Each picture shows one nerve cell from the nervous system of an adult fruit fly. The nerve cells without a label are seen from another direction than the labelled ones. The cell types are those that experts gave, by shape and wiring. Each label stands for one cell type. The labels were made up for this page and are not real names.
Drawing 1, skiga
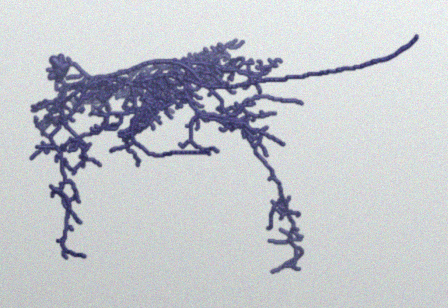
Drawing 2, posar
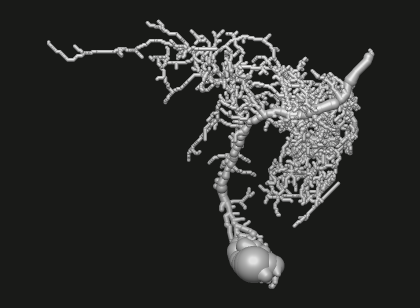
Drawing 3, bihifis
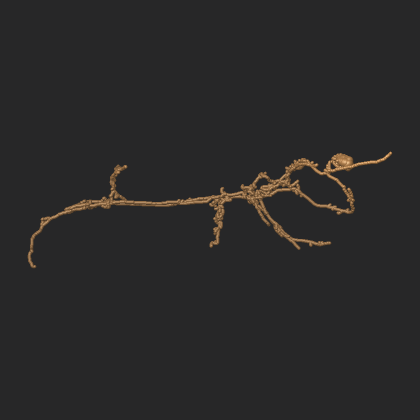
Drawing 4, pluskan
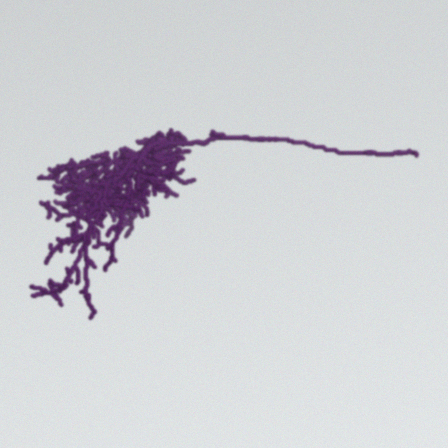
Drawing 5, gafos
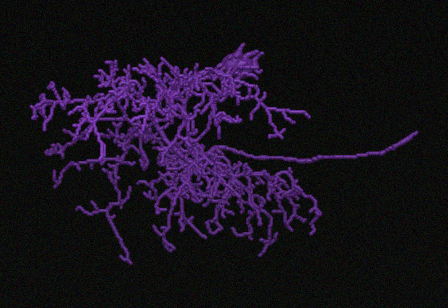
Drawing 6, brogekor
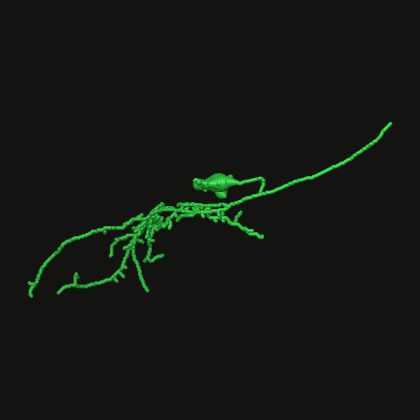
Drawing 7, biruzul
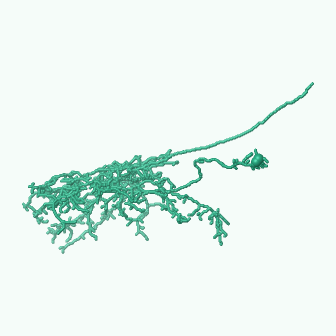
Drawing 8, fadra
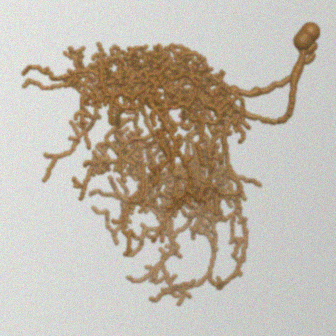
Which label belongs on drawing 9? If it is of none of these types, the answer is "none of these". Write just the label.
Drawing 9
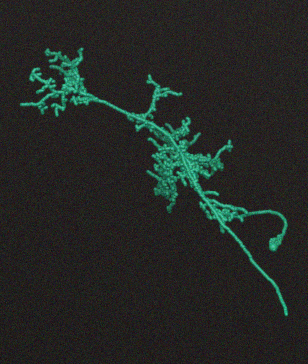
none of these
